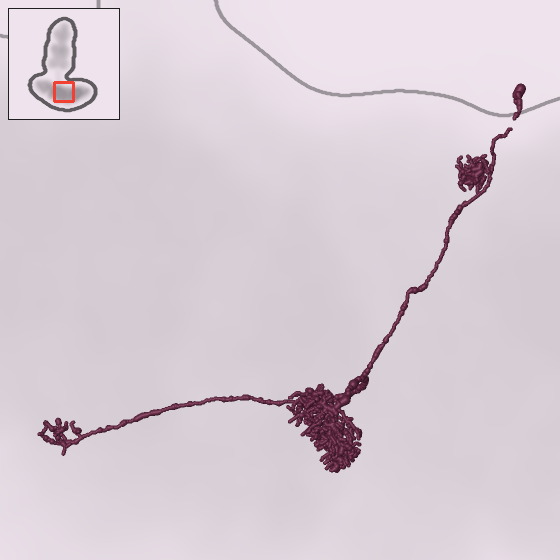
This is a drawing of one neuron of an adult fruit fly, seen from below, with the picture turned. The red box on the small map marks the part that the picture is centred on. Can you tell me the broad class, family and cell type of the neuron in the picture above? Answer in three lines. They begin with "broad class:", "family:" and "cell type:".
broad class: central-brain intrinsic neuron
family: class CX
cell type: EPG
